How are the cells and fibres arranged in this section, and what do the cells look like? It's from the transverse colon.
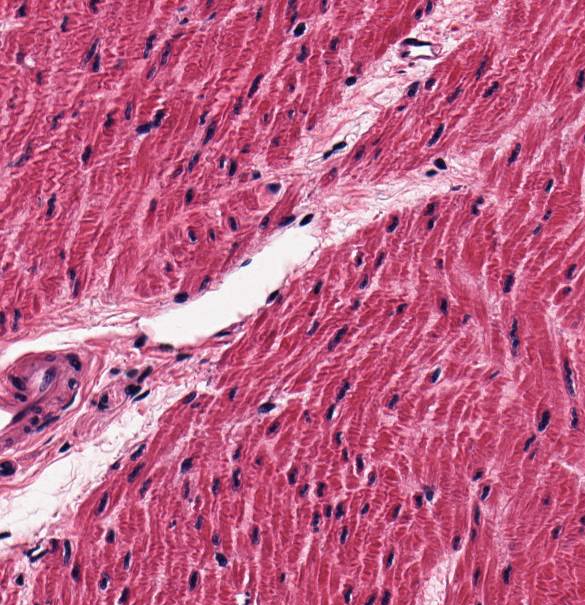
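See how deep pink the muscle fibre cytoplasm stains. Then follow the band of pale loose connective tissue crossing diagonally from the left edge toward the upper right. At the left edge, within that band, is a small vessel with a muscular wall. No fat cells appear.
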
